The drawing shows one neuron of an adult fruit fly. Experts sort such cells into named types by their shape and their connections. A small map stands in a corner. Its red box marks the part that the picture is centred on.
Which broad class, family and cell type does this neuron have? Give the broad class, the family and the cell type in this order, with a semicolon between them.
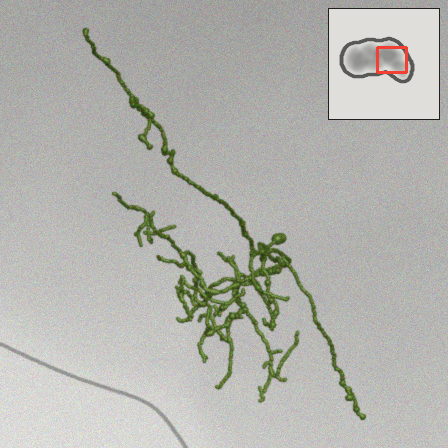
nerve-cord intrinsic neuron; hemilineage 08B; IN08B088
